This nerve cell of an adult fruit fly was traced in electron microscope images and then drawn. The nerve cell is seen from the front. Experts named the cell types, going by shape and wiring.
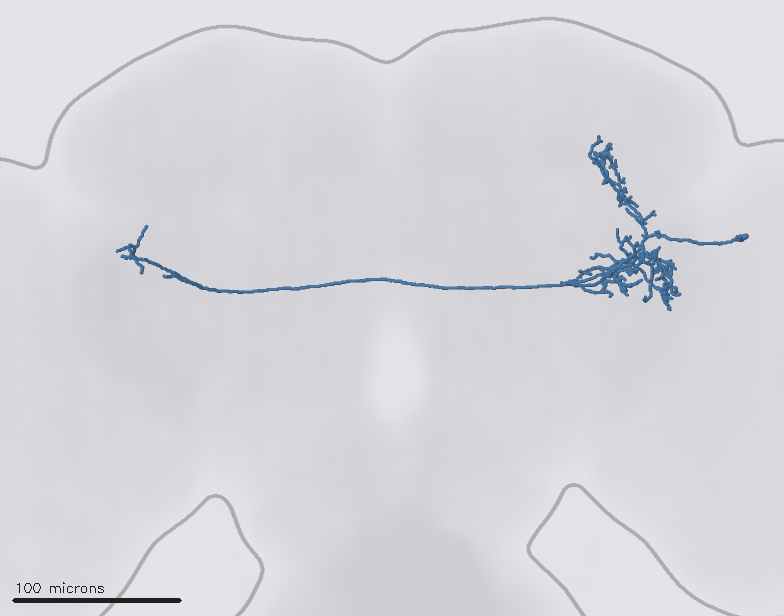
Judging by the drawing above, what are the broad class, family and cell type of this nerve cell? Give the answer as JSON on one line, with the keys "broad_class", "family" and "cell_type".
{"broad_class": "central-brain intrinsic neuron", "family": "hemilineage VLPl2_posterior", "cell_type": "PVLP049"}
